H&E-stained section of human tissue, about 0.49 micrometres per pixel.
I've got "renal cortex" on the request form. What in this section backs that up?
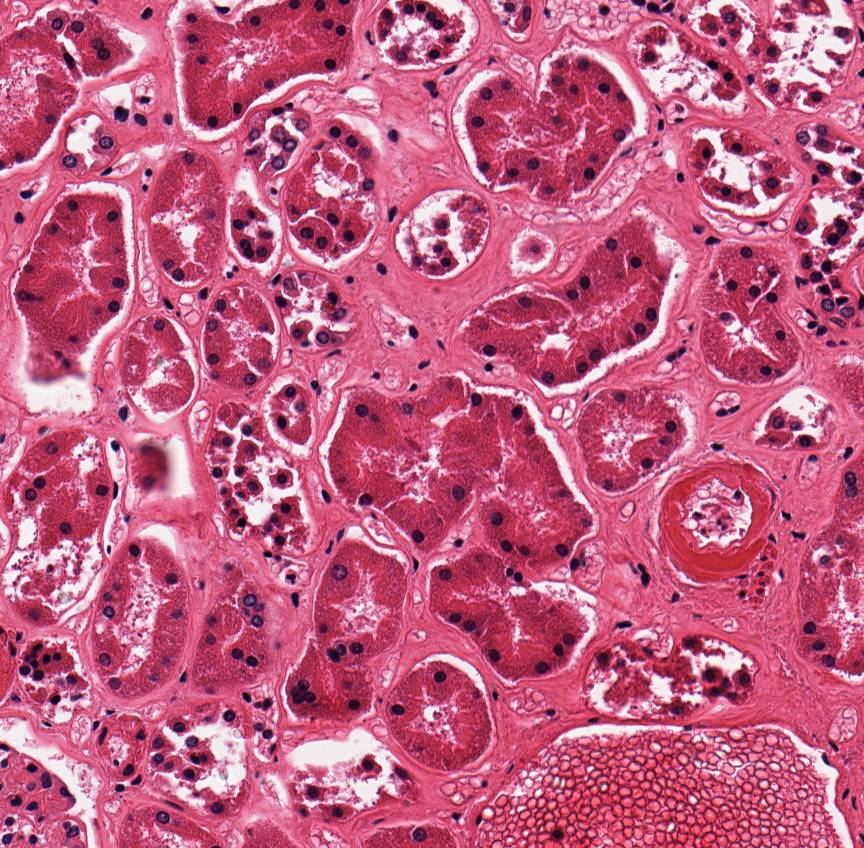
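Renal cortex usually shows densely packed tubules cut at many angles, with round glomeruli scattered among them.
Fits renal cortex: field filled with rounded and irregular tubular cross-sections, separated by strands of pink stroma. Many tubules lined by cells with abundant deep pink granular cytoplasm; lumen narrow, star-shaped. Lining cells: small, round, dark, evenly sized nuclei, one per cell. Stroma between tubules widened, pale pink, with scattered small spindle-shaped nuclei.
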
